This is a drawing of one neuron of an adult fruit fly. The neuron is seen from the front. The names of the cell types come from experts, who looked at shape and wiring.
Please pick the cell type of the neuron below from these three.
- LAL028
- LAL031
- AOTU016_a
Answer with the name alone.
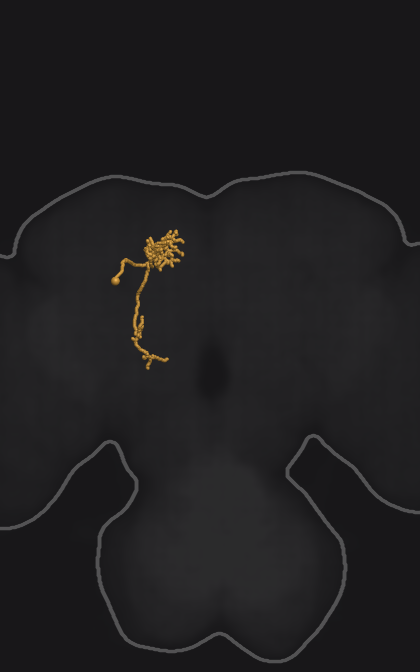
LAL031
